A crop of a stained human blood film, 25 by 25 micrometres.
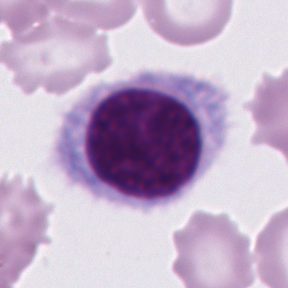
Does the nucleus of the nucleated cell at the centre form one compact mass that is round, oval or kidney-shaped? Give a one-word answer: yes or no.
Yes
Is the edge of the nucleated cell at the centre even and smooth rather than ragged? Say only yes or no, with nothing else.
No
